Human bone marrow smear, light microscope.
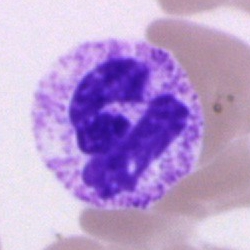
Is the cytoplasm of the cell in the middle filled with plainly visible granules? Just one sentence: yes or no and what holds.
Yes, the cytoplasm of the cell is rich in visible granules.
